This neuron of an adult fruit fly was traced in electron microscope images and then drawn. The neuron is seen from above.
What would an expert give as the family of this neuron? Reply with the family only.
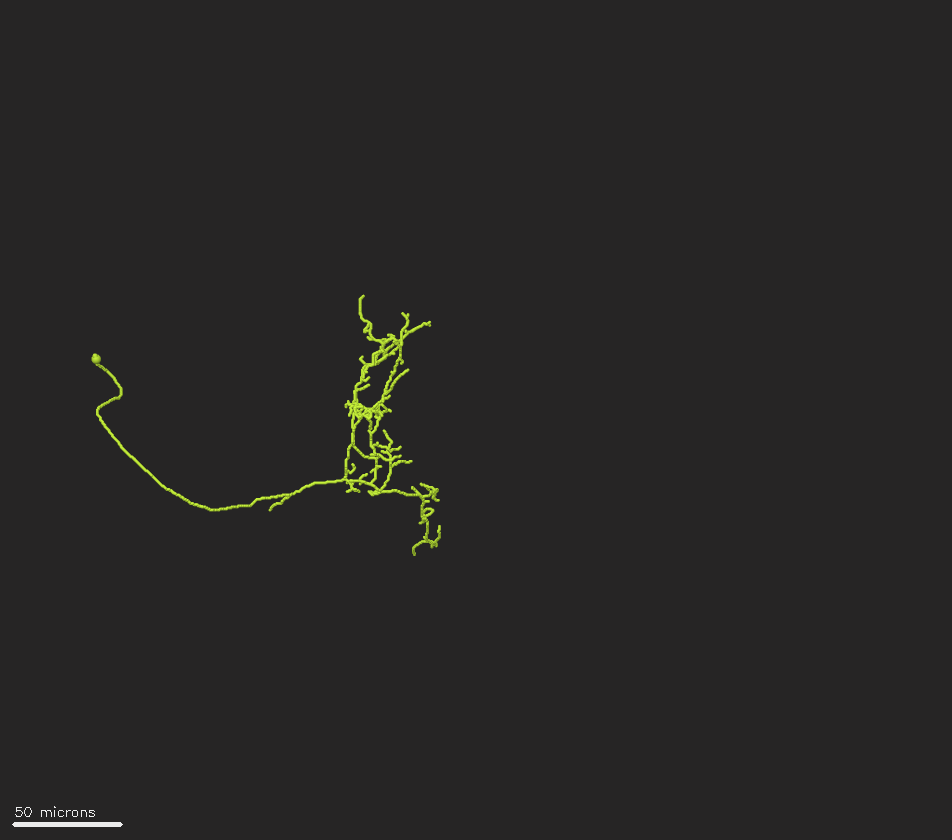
hemilineage SIPa1_dorsal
